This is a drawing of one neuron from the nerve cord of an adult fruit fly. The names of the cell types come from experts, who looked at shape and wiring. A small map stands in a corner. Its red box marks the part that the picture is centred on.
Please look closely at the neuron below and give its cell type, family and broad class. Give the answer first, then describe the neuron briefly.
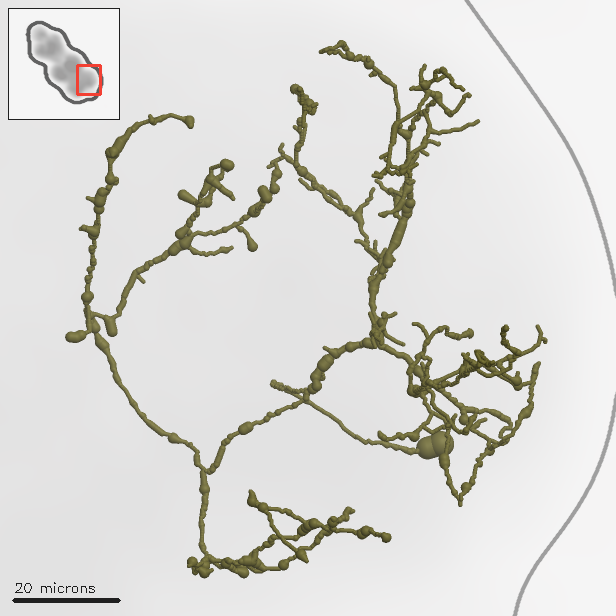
The cell type is IN01B047. Its family is hemilineage 01B. This is a nerve-cord intrinsic neuron. By the scale bar it is about 100 microns tall in this view. The picture shows dozens of branch ends.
